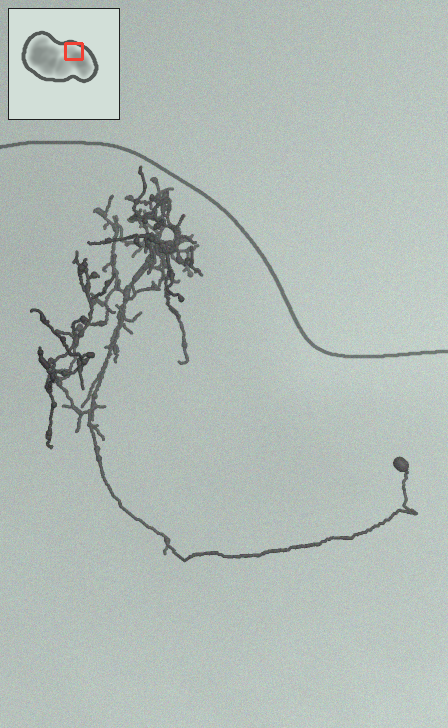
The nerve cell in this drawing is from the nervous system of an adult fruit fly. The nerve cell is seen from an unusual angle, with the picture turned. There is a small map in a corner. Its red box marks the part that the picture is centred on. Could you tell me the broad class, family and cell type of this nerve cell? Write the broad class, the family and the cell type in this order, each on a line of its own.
nerve-cord intrinsic neuron
hemilineage 12B
IN12B036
